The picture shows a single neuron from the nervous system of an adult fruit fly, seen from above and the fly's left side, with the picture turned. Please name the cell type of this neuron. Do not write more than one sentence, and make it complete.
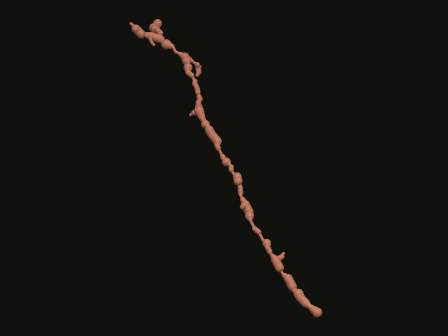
The cell type held by this neuron is JO-B1_a.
